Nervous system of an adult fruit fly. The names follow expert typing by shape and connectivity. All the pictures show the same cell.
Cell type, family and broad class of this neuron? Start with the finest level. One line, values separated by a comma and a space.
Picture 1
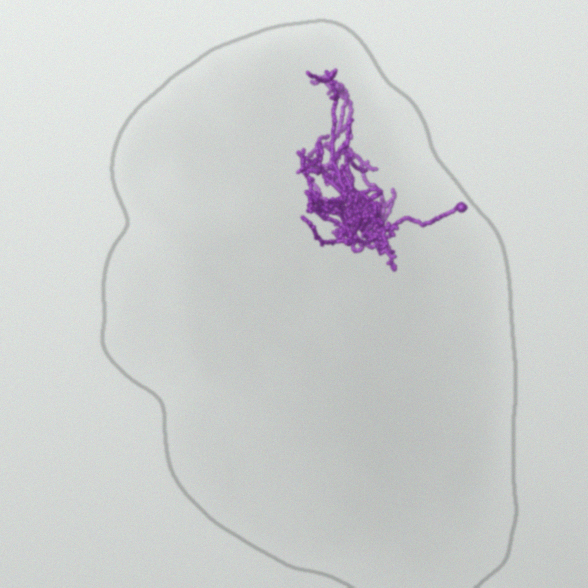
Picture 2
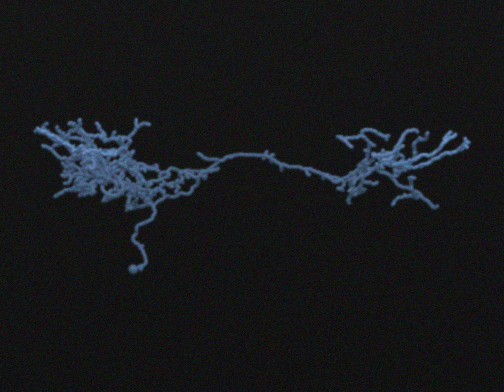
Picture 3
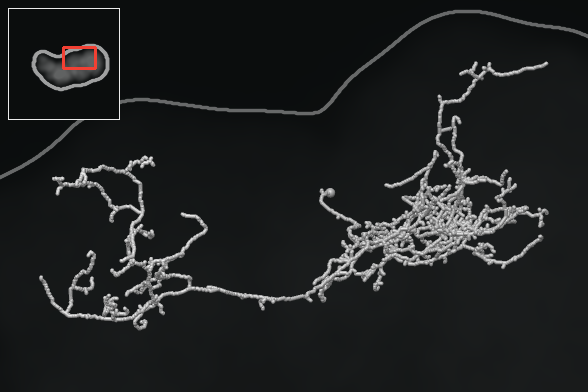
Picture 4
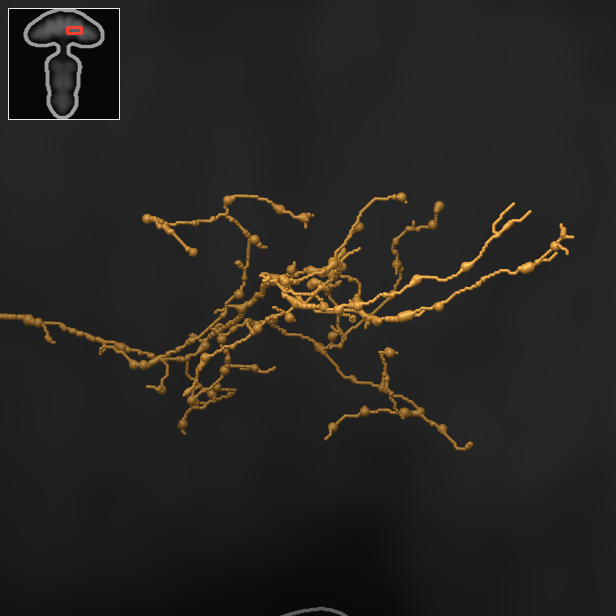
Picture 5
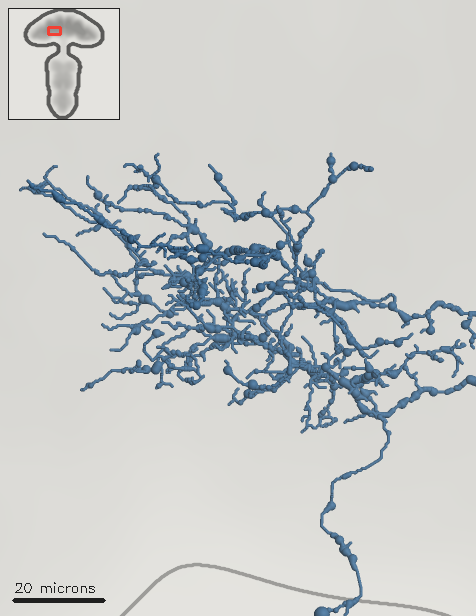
CL294, hemilineage PSp3, central-brain intrinsic neuron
